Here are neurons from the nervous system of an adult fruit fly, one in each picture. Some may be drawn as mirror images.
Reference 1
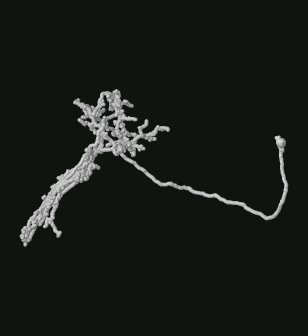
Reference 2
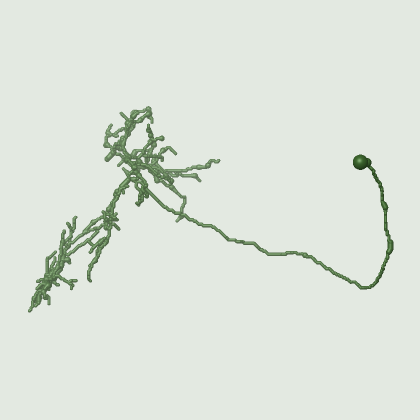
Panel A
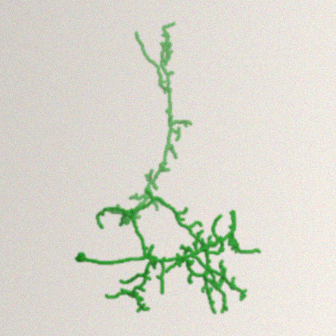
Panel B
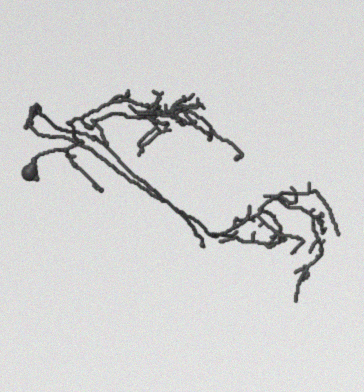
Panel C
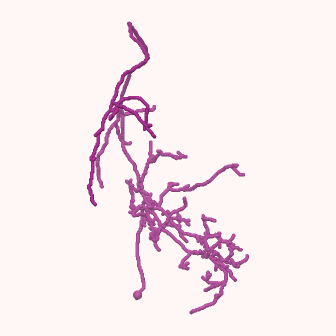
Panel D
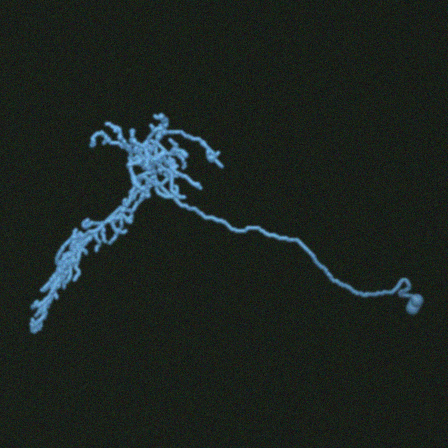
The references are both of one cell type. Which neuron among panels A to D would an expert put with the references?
D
